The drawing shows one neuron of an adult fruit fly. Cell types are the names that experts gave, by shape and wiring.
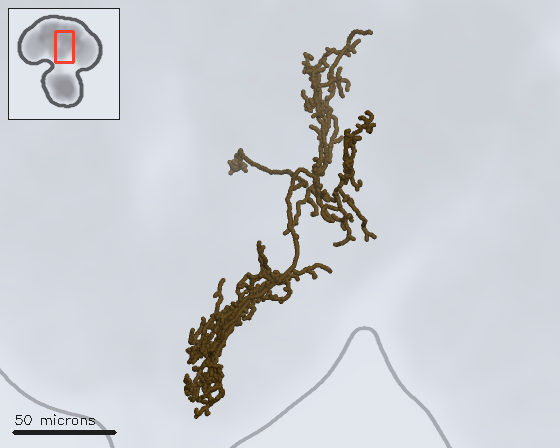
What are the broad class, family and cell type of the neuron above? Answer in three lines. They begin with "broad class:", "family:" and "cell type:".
broad class: central-brain intrinsic neuron
family: hemilineage LALv1_ventral
cell type: CB0675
